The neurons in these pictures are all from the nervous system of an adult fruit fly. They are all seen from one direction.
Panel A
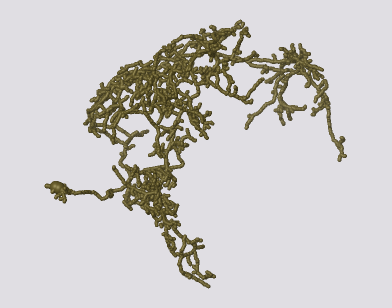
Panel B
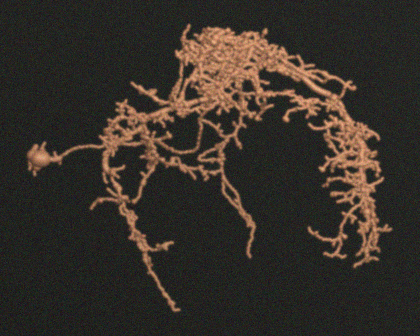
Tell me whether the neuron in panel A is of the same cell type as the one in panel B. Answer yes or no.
yes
